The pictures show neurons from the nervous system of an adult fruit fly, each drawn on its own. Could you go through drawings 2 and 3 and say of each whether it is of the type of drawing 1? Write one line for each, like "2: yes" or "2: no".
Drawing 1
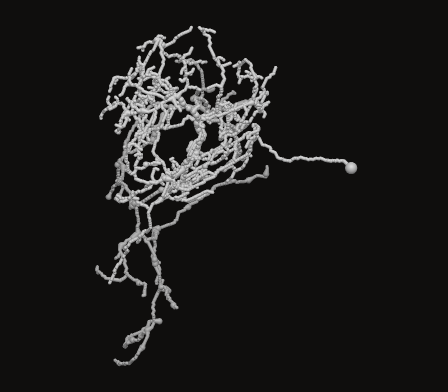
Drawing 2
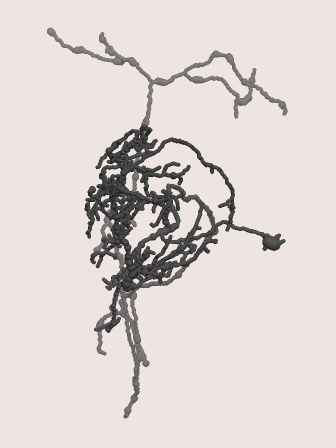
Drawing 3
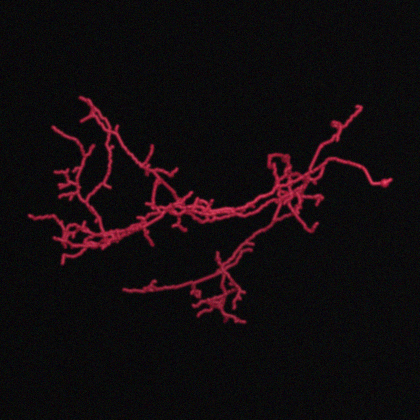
2: yes
3: no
